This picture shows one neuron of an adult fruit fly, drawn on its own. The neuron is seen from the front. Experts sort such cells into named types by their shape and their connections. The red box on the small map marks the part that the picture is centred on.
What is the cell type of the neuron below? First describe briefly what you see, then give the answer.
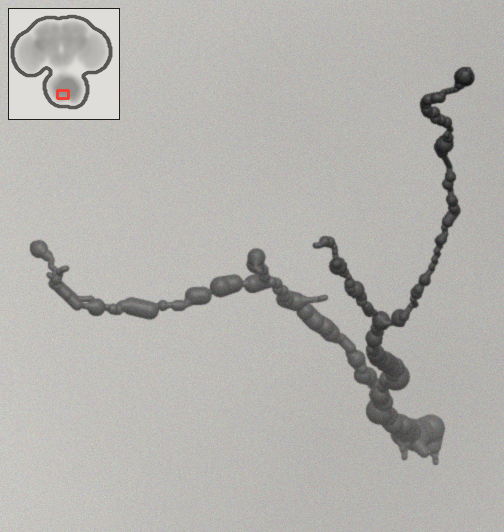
As drawn here it is about as wide as it is tall. This is a sensory neuron entering the nerve cord. Its cell type is SNpp43.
